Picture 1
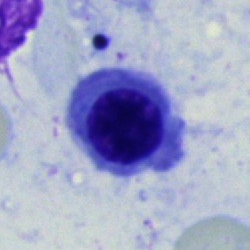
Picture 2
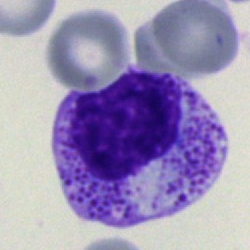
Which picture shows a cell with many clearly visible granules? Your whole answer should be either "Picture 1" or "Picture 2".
Picture 2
